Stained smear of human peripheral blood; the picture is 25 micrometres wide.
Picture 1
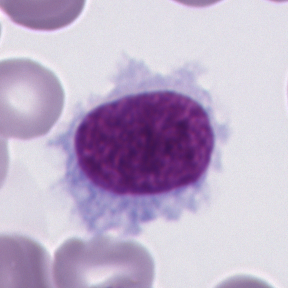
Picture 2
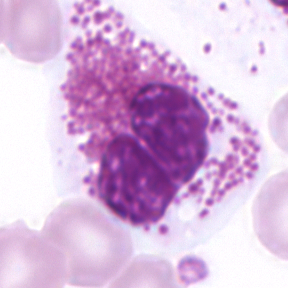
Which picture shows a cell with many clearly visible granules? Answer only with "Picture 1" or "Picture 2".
Picture 2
